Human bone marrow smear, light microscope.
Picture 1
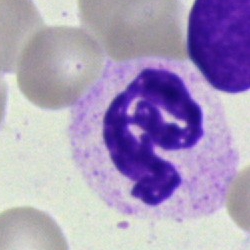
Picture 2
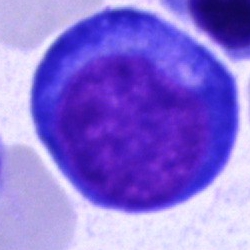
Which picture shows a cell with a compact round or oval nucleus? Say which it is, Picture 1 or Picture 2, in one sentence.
The compact round or oval nucleus is that of the cell in Picture 2.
